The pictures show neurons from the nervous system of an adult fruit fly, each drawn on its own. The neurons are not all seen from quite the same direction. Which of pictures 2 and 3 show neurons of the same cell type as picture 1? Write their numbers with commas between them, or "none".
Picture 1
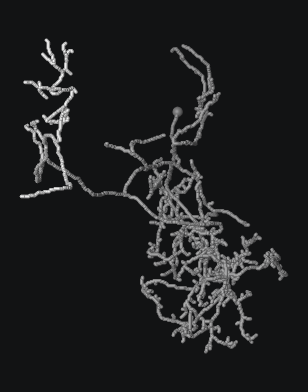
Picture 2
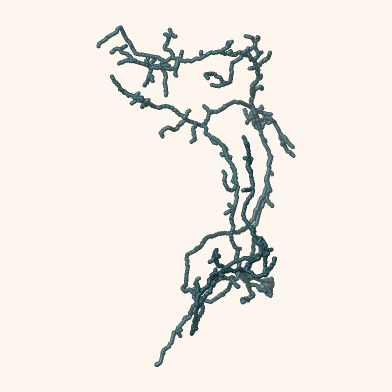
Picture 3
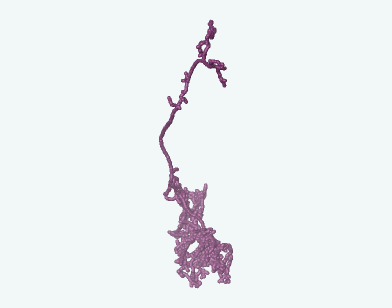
3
